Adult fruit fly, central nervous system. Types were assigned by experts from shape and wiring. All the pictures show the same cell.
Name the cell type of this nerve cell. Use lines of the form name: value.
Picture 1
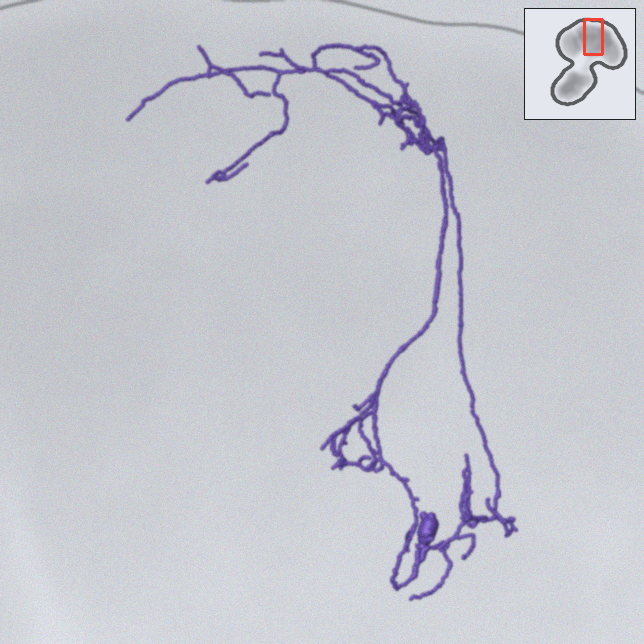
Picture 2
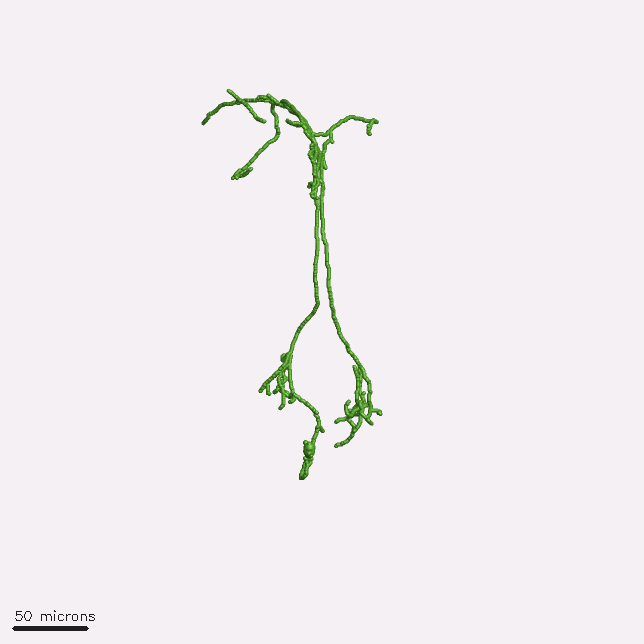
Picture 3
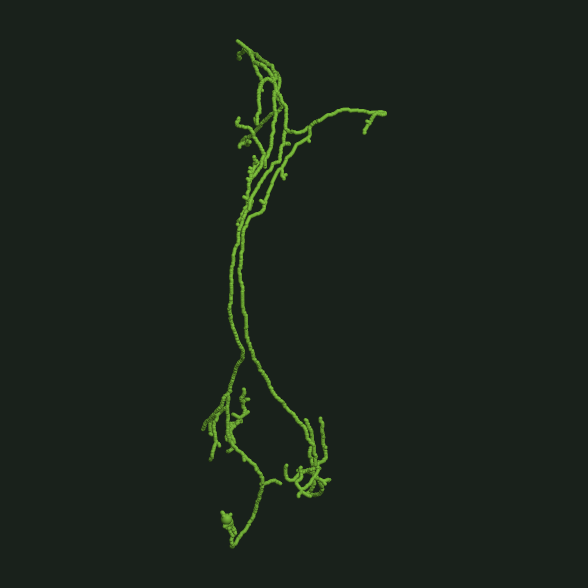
cell type: SMP741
